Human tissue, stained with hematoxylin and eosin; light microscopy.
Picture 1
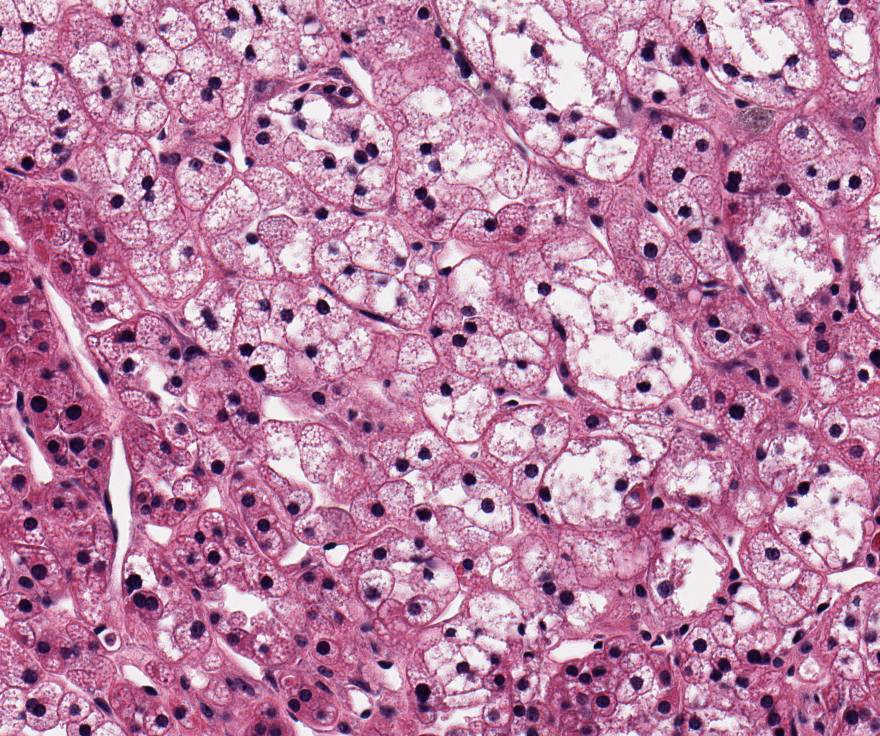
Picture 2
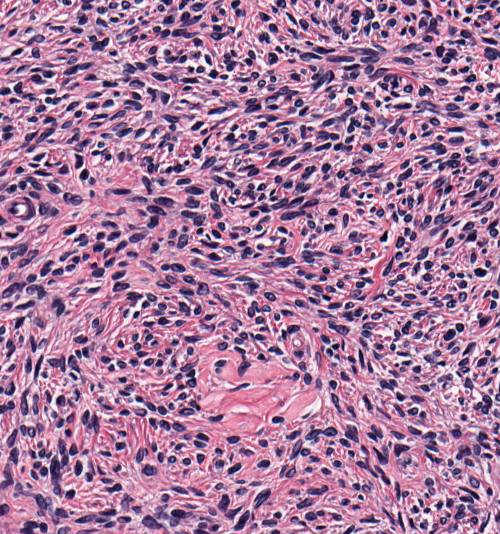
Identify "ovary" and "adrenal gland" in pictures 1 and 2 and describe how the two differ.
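Adrenal gland in picture 1; ovary in picture 2. Adrenal gland: upper and right parts, mostly cells with abundant pale, finely vacuolated, foamy cytoplasm. Lower left: denser, pinker cytoplasm, fewer vacuoles. Nuclei small, round, dark, mostly central, one per cell; cell membranes distinct. Ovary: spindle cells in short intersecting bundles swirling into whorls. Nuclei elongated to ovoid, dark; cytoplasm scant, pink, with indistinct borders. Thin wavy pink collagen strands between spindle cells throughout.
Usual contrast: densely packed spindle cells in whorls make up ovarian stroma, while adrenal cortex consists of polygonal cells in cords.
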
